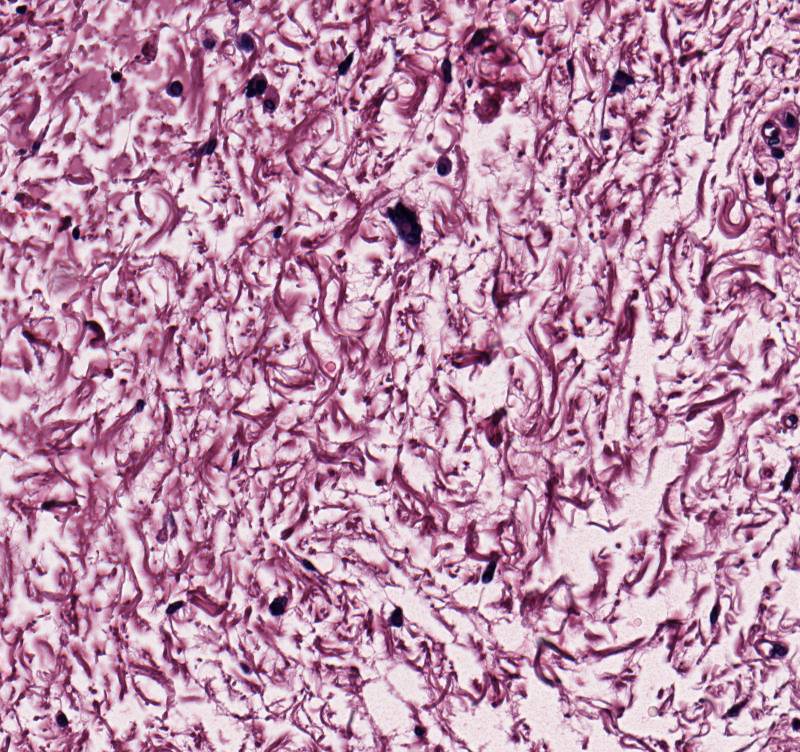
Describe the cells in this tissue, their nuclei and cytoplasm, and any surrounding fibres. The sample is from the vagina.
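Arrangement first: loose, haphazardly arranged fibres fill the whole field, with no organized units. Next, the fibres themselves are pink, thin and wavy, running in many different directions. Then the nuclei: sparse, small and dark, each lying singly among the fibres. Last, one exception: a larger, irregular, darkly staining nucleus stands out in the upper centre.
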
